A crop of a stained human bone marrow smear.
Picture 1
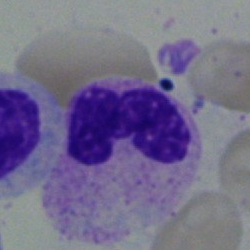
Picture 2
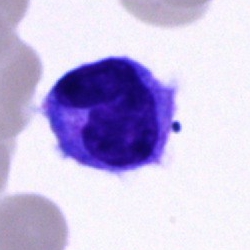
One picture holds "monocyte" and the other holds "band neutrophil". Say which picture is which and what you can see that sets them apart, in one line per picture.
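Picture 1 – band neutrophil. The cytoplasm is abundant and pale pinkish-lilac.
Picture 2 – monocyte. The cytoplasm is scant and is most visible on the left side of the cell.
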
